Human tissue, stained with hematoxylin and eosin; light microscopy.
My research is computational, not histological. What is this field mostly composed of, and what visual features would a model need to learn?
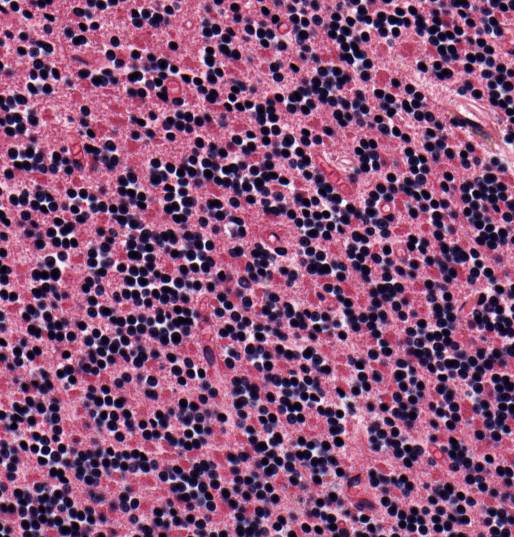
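What you have here is mainly the granular layer of the cerebellum. Most of the nuclei are small, round and darkly stained, with almost no cytoplasm visible around them.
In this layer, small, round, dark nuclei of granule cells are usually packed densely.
Between the nuclei, notice the many irregular pale pink, finely granular patches free of nuclei.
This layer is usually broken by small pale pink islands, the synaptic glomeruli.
A small vessel also crosses the upper right corner obliquely.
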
